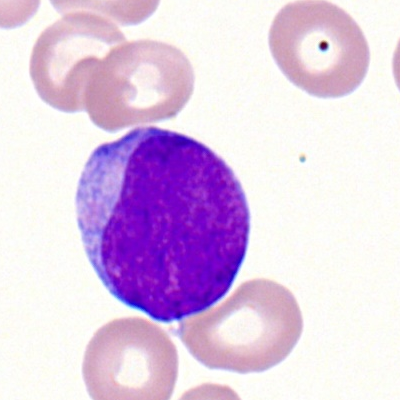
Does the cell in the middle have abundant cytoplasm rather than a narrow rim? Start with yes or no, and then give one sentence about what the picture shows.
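No. The nucleus fills most of the cell and sits toward the right side.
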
